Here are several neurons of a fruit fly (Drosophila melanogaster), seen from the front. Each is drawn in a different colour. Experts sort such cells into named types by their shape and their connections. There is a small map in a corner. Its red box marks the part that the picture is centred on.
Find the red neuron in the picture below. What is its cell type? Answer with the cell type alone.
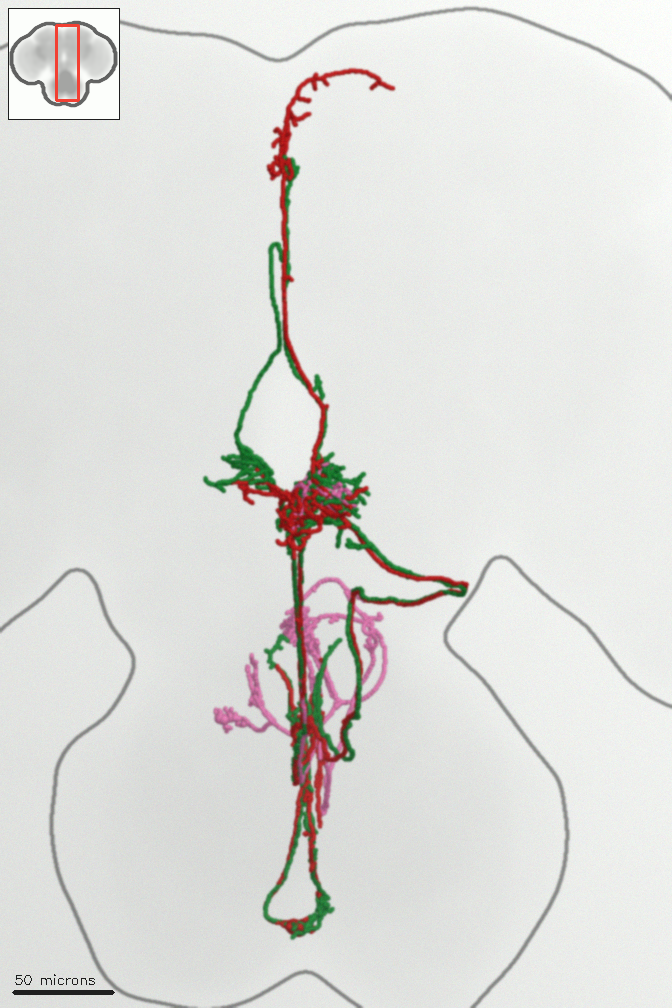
AN27X024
